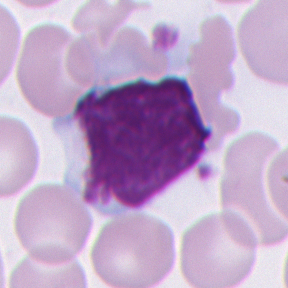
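Typical lymphocyte: a nucleus with an angular outline made of several fairly straight edges. Cytoplasm very pale and faintly bluish, lying mostly on the left side of the nucleus. No granules are visible in the cytoplasm.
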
